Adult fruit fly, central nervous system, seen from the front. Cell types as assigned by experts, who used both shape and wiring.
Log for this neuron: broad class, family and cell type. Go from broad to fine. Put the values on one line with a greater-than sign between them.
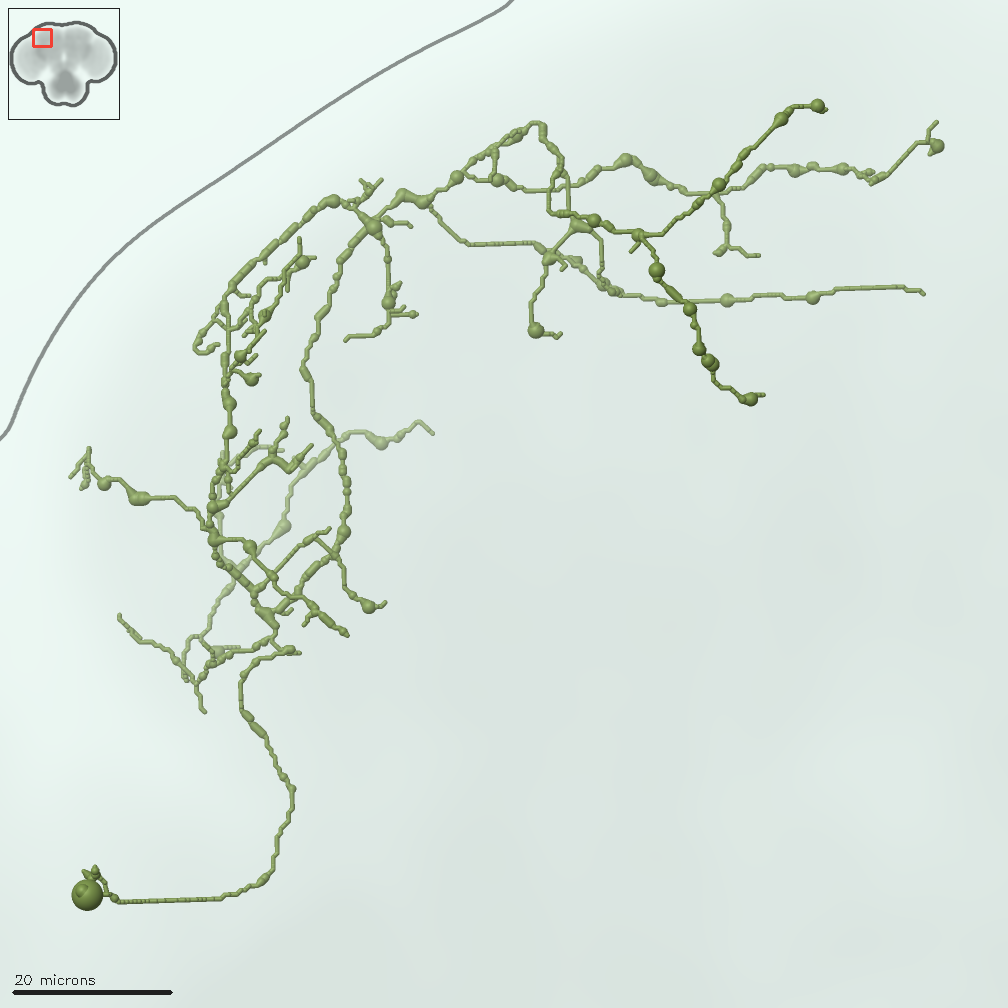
central-brain intrinsic neuron > hemilineage LHa2 > CB1448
